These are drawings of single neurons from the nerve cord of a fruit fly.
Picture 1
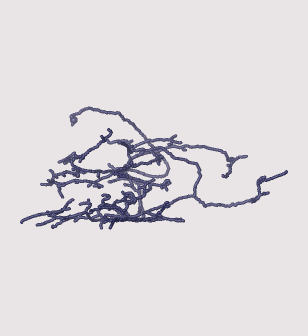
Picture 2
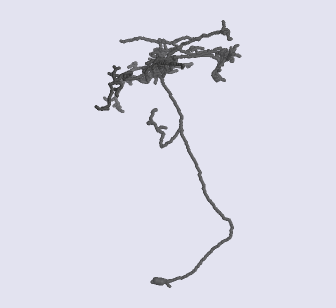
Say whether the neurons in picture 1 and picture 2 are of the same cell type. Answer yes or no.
no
